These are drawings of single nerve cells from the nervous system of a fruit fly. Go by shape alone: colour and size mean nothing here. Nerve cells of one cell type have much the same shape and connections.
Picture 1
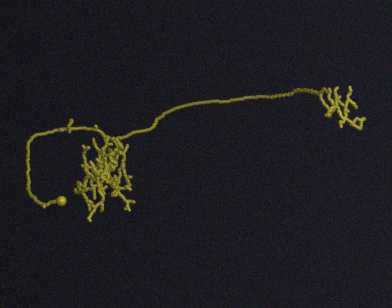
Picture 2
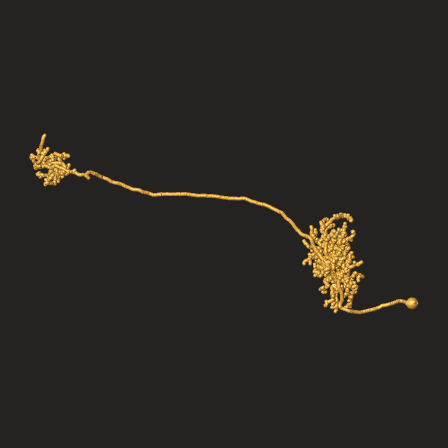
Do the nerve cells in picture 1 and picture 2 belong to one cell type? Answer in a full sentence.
They are of different cell types.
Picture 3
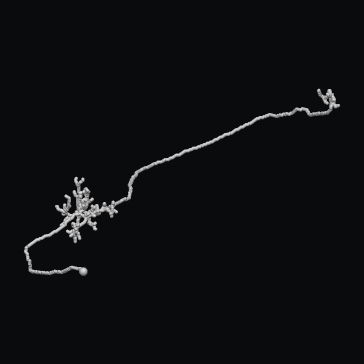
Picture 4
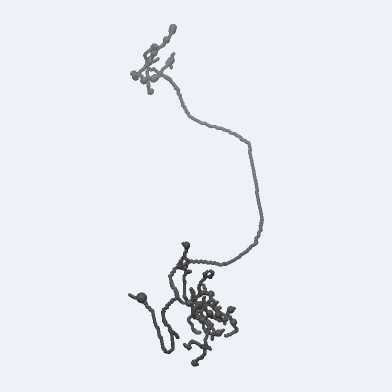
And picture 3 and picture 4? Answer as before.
They are of different cell types.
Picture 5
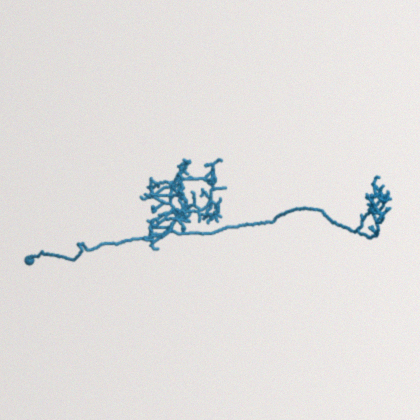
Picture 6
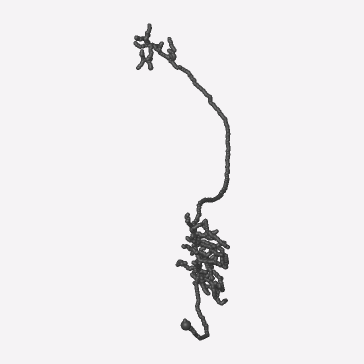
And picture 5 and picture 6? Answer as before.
They are of the same cell type.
